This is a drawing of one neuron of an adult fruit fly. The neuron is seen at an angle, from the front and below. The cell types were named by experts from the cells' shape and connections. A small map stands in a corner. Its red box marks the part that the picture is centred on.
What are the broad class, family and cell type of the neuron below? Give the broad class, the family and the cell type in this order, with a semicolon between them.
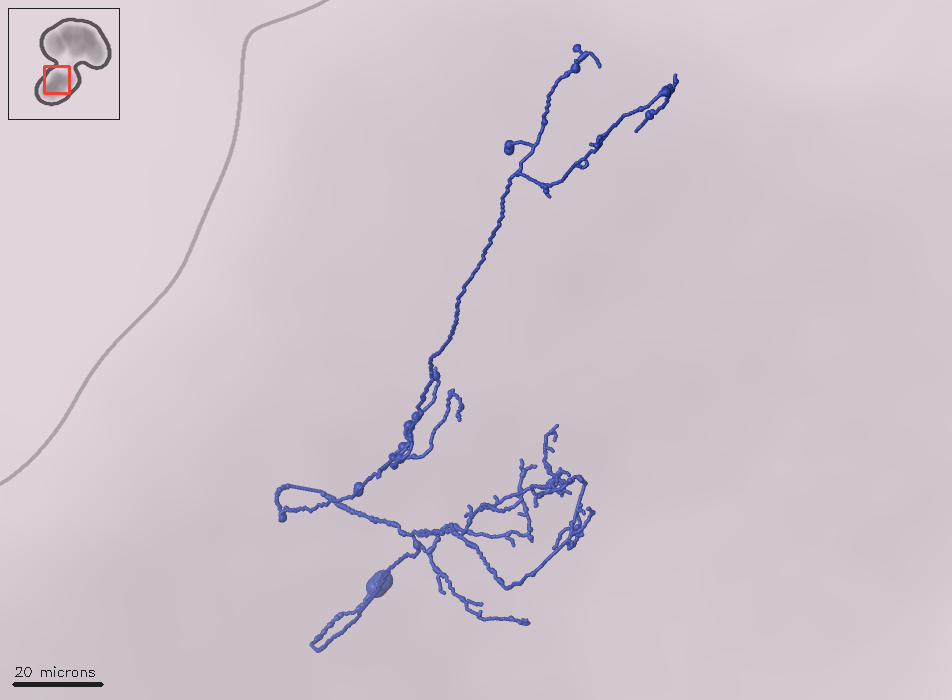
nerve-cord intrinsic neuron; hemilineage 06A; IN06A120_c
